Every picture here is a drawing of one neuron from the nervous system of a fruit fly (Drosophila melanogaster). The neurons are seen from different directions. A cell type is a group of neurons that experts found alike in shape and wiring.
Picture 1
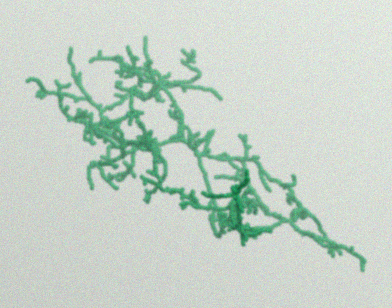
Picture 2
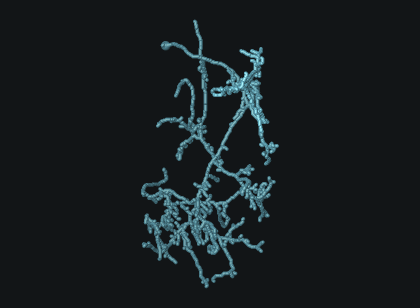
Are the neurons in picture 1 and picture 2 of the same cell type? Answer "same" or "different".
different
